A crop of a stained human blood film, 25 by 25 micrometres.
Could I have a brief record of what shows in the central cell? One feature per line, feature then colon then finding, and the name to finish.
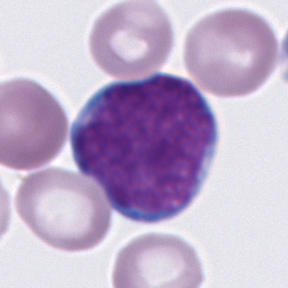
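Cytoplasm: only a thin rim around the nucleus
Colour: deep blue
Granules: none seen in the cytoplasm
Vacuoles: none seen in the cell
Name: myeloblast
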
